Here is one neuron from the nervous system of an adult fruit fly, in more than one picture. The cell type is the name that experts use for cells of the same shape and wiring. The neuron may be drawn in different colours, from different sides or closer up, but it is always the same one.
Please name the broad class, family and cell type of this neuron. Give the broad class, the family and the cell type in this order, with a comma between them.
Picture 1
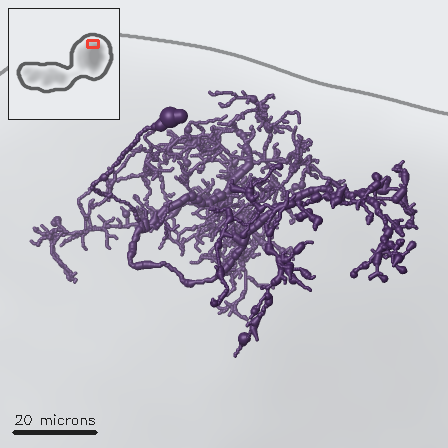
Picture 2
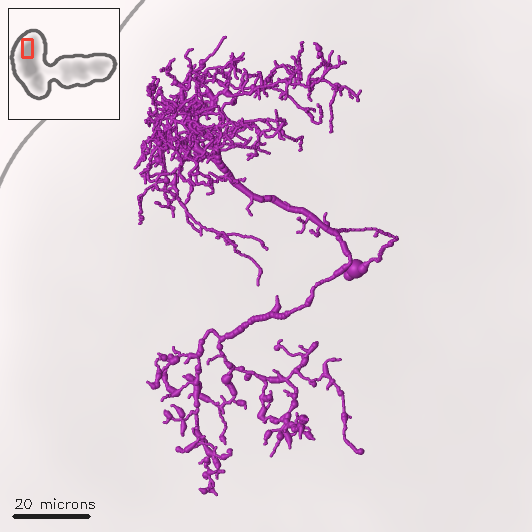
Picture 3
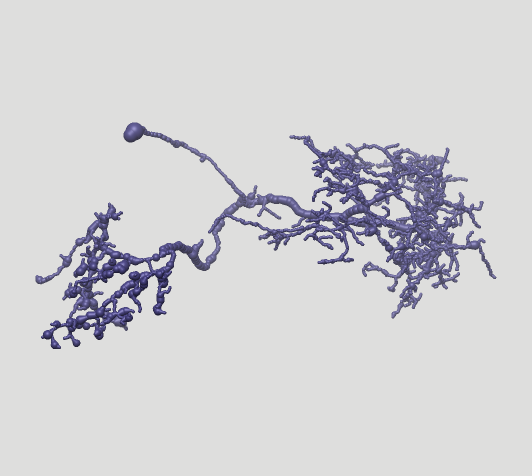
central-brain intrinsic neuron, hemilineage SMPpd1, SLP390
